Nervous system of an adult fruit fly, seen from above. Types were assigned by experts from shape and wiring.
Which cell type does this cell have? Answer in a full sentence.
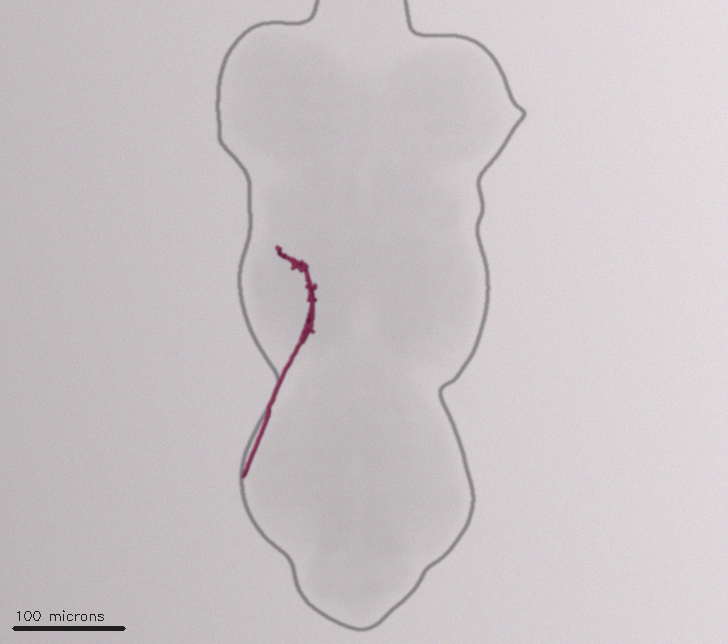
The cell type is SNpp25.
